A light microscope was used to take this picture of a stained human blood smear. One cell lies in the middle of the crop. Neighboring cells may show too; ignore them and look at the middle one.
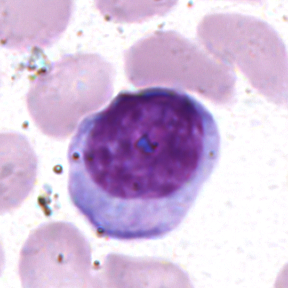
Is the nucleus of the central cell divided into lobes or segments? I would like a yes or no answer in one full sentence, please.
No, rather than lobes, the nucleus is one compact round, oval or kidney-shaped mass.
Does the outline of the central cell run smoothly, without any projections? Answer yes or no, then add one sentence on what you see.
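Yes. The cell's edge is smooth, with no surface projections.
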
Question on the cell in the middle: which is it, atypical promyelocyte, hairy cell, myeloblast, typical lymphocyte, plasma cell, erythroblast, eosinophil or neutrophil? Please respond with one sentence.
The cell at the central position in this crop is a plasma cell.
